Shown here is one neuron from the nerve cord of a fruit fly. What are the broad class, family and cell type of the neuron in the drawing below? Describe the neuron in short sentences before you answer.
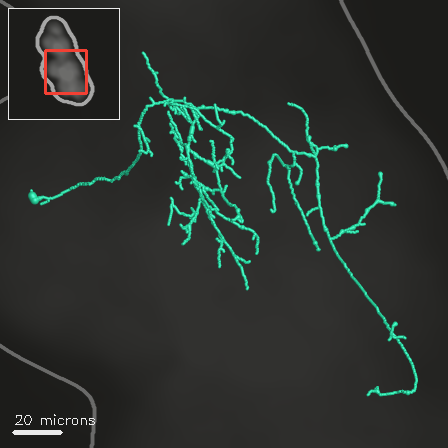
By the scale bar it is about 170 microns wide in this view. Dozens of branch ends can be seen. It is a nerve-cord intrinsic neuron. Its family is hemilineage 06A. Its cell type is IN06A116.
